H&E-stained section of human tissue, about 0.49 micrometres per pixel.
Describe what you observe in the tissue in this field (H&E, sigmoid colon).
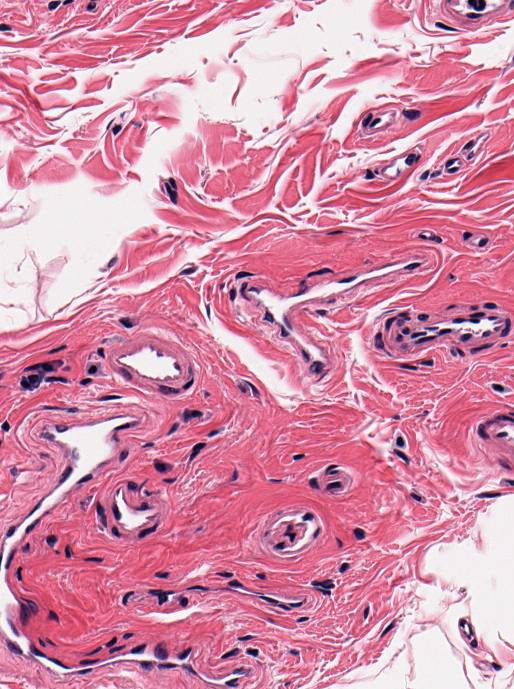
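Eosin-pink collagenous connective tissue throughout; no epithelium. Lower half: compact, wavy, interlacing collagen bundles. Dark, elongated, spindle-shaped fibroblast nuclei scattered singly among the fibres. Narrow slit-like empty spaces between bundles, left and centre.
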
